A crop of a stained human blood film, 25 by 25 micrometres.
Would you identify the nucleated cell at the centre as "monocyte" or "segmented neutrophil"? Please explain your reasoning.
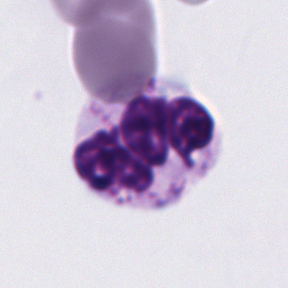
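It is a segmented neutrophil. What settles it is the cytoplasm, which is pale pinkish-lilac.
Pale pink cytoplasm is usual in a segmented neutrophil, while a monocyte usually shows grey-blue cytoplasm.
The cell outline is roughly round and smooth, and the cell measures about 13 by 11 micrometres. Its chromatin is dark purple and coarsely clumped, and the nucleus takes up about 60% of the cell's area. Small purplish granules are scattered through the cytoplasm, showing most clearly near the cell edge.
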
